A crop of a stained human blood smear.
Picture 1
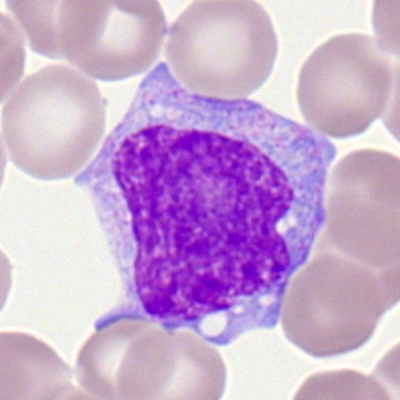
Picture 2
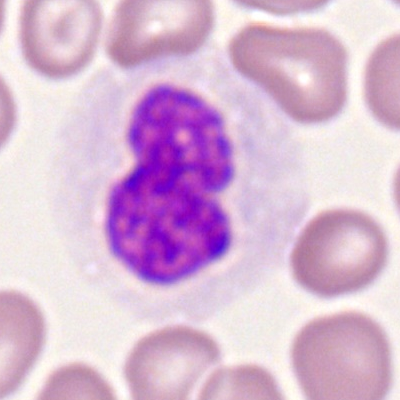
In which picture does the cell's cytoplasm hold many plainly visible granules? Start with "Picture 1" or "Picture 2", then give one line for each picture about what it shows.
Picture 1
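Picture 1: Fine, dust-like pinkish-purple granules are scattered through the cytoplasm.
Picture 2: No distinct granules are visible in the cytoplasm.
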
